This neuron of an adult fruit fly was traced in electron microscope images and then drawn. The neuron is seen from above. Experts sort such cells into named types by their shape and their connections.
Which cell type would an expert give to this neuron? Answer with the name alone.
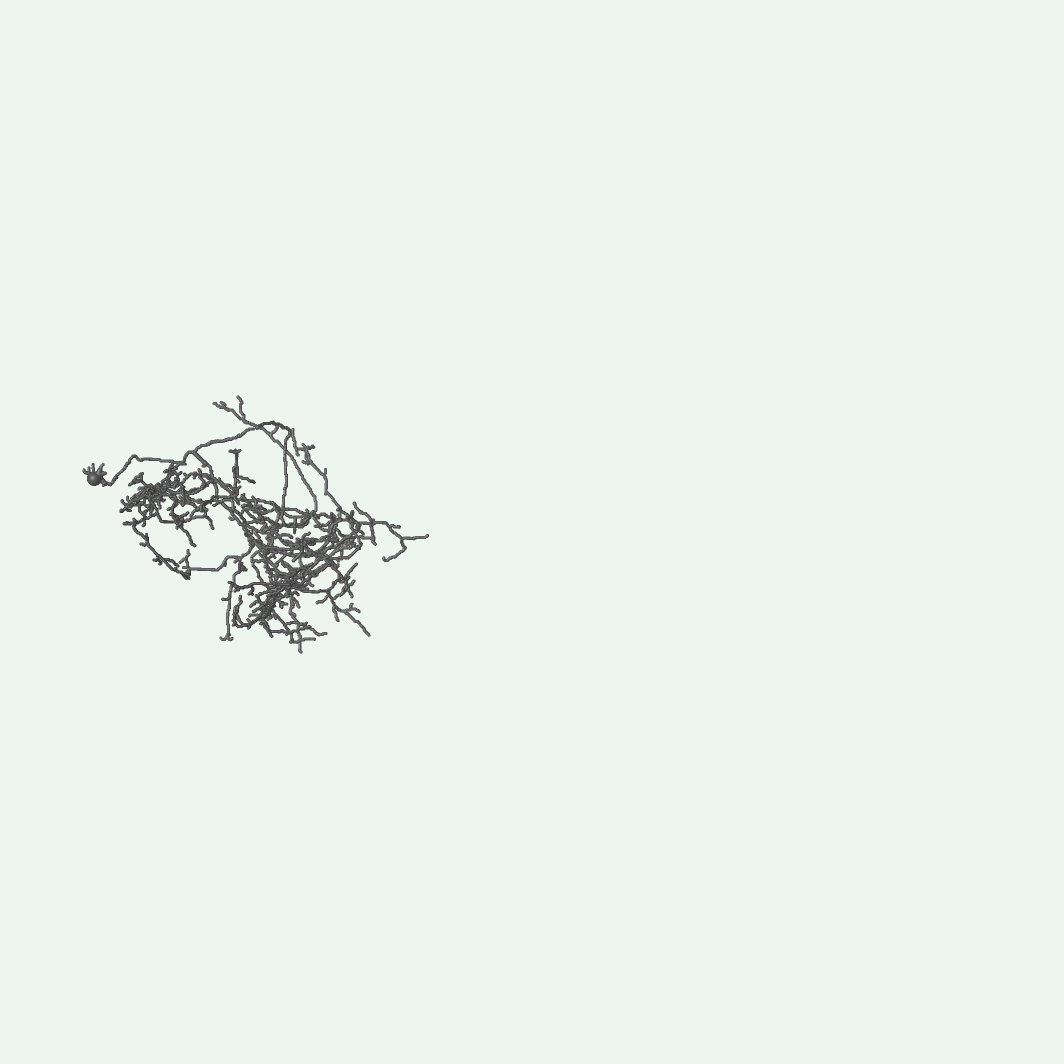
CL032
